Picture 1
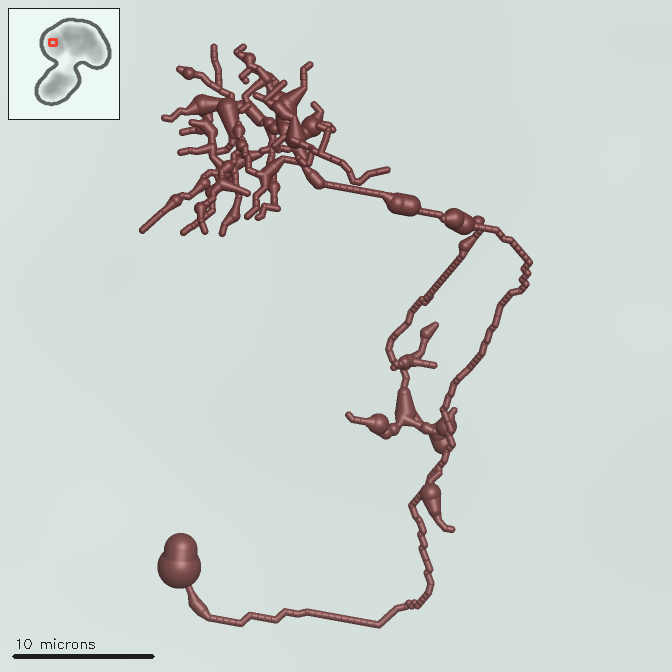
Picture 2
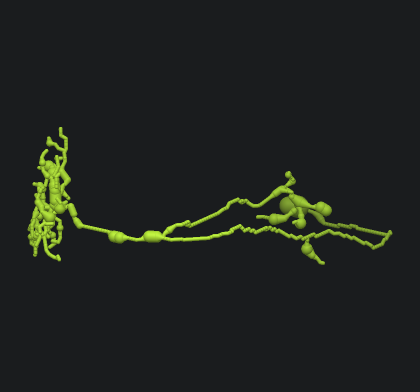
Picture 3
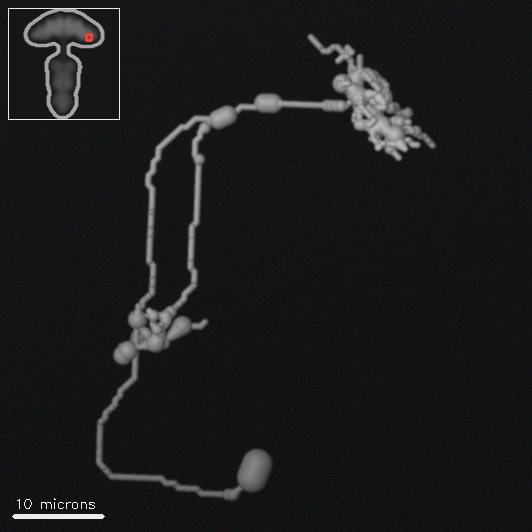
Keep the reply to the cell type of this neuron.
T4c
